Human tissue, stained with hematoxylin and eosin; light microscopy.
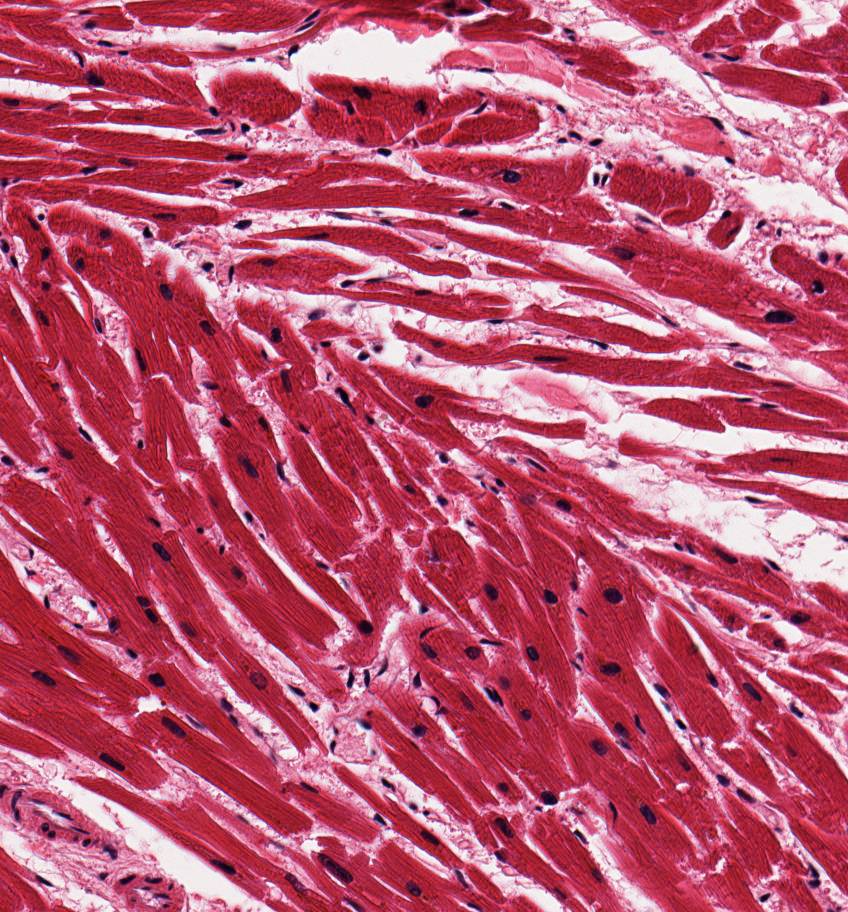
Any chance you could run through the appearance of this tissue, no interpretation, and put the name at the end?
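The muscle cytoplasm stains deep red-pink and shows fine lengthwise striations. Small, dark, slender nuclei occupy the narrow spaces between the muscle fibres. In the upper right, pale, loose, wispy tissue spreads the fibres apart. Fat cells are absent throughout the field. This is the left ventricle of the heart.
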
